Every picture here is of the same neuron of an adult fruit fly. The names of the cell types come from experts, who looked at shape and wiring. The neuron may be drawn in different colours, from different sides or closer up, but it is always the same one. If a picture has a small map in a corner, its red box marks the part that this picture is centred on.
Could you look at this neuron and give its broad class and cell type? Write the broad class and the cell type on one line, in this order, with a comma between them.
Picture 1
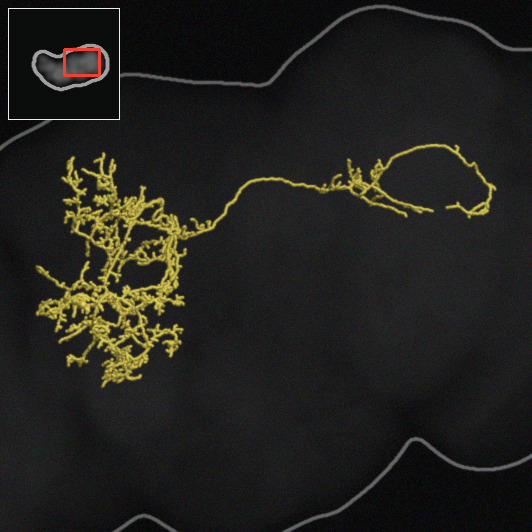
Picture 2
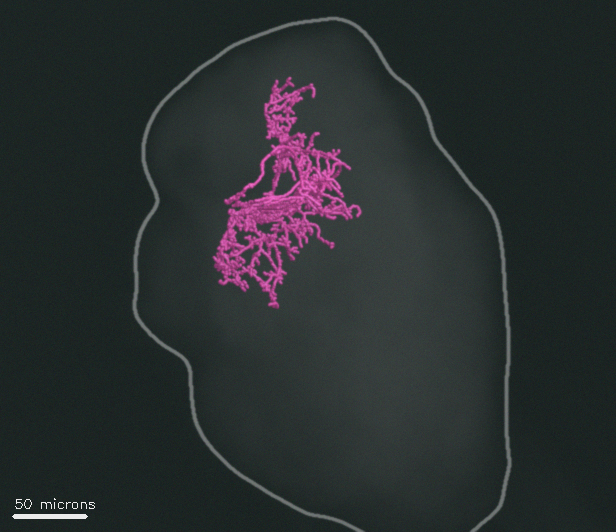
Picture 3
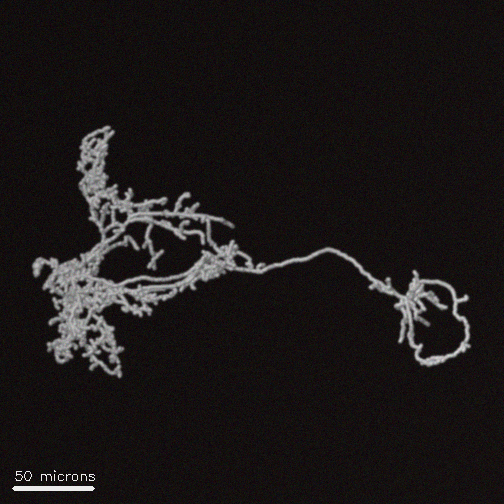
central-brain intrinsic neuron, CL093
